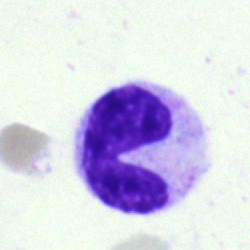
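Band neutrophil, central cell, stained human bone marrow smear. Outline round, smooth. Nucleus deeply indented into a C shape, notch opening to the right. Chromatin dark purple, condensed into coarse clumps. Cytoplasm mostly on the right side, within and around the nuclear notch.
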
